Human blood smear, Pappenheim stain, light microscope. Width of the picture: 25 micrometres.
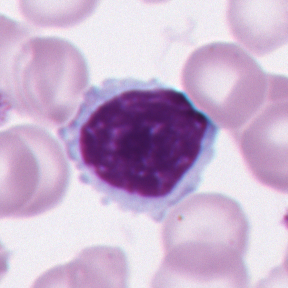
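Typical lymphocyte at the centre of the smear, its margin bearing small fine projections, clearest on the left side. The cell is about 13 micrometres across, and its nucleus, a single rounded-oval mass without lobes, measures about 12 by 10 micrometres and fills about 70% of the cell's area. Notice the chromatin: dark purple and coarsely clumped, with paler streaks between the clumps. The pale greyish-blue rim of cytoplasm is broader on the left than on the right.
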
